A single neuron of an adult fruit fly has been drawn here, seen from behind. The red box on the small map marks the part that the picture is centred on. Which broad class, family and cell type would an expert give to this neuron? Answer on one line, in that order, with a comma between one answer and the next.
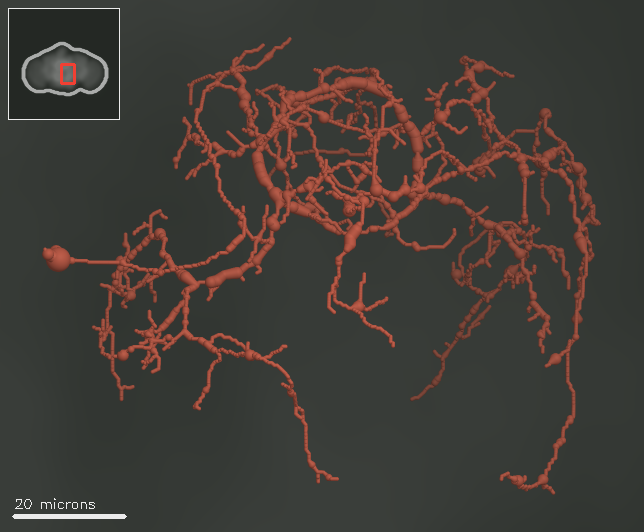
nerve-cord intrinsic neuron, hemilineage 03A, IN03A060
